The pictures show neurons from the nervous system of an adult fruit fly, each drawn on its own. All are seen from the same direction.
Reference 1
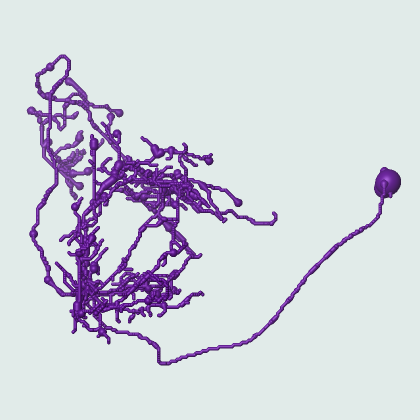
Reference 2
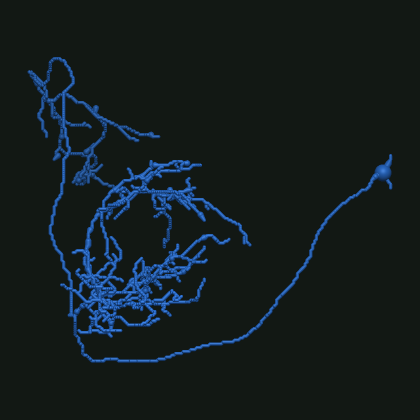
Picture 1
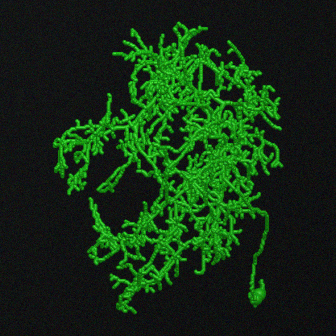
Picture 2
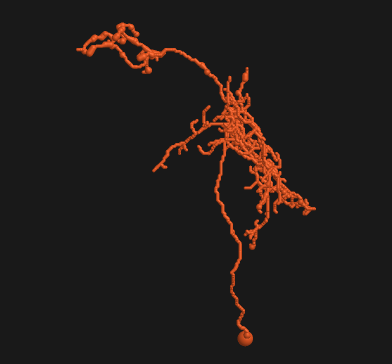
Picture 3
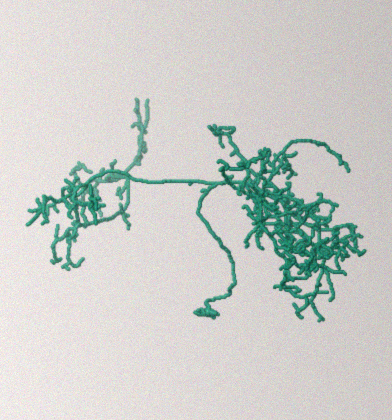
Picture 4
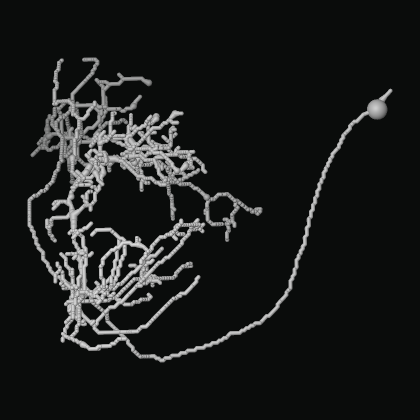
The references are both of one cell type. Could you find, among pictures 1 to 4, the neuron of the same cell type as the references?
4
